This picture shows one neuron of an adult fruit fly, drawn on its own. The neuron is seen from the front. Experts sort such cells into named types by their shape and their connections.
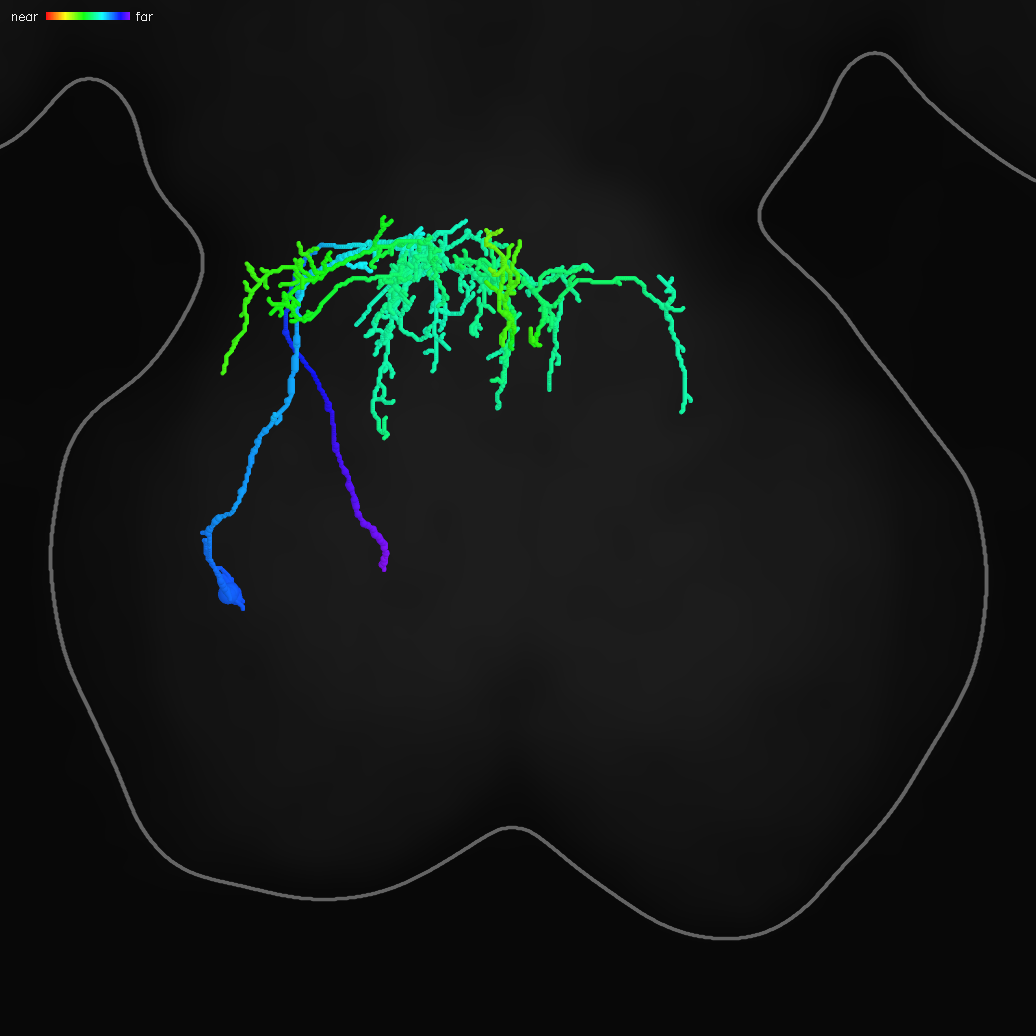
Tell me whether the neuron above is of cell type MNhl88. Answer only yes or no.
yes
